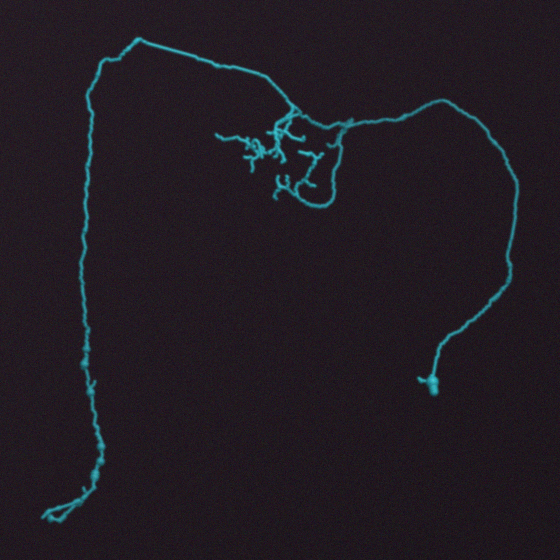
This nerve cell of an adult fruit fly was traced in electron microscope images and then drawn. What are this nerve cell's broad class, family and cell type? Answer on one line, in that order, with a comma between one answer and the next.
central-brain intrinsic neuron, class CX, FS4A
